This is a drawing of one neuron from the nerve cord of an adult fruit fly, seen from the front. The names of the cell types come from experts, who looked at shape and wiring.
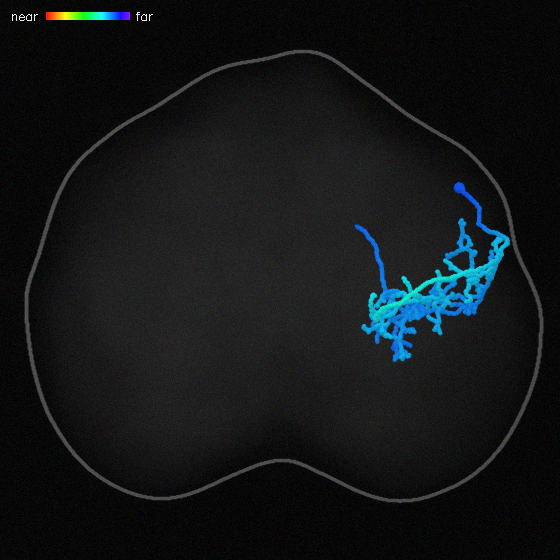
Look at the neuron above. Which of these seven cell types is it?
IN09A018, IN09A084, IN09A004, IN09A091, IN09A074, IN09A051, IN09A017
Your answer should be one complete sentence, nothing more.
This neuron represents the cell type IN09A084.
